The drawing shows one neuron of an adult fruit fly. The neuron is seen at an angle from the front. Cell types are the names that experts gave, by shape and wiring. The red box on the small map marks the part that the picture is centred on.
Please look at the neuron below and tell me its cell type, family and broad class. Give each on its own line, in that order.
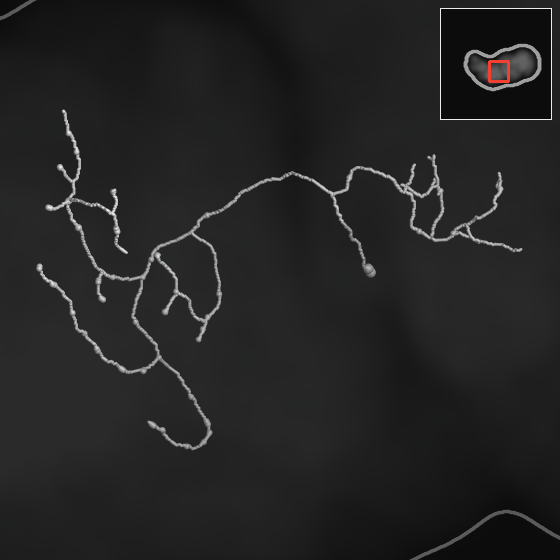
LPT112
LPT
visual centrifugal neuron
